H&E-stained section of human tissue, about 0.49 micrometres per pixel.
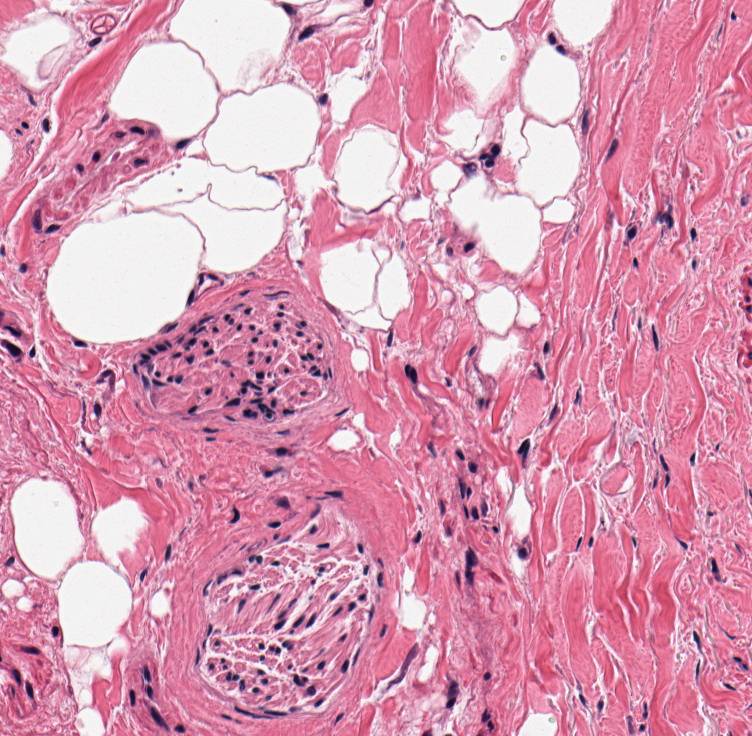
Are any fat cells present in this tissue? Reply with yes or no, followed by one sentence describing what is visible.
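Yes. Clusters of empty, rounded fat cells occupy the upper part of the field and the lower-left edge.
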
